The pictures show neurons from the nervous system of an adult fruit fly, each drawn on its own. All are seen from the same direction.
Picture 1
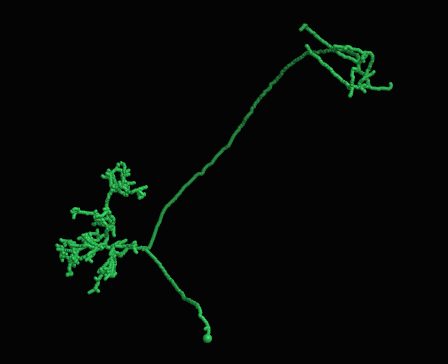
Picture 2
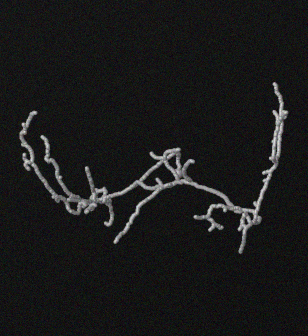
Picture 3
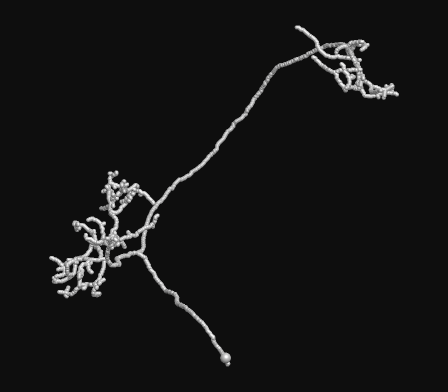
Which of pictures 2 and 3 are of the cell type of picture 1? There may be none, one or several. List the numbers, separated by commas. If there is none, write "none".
3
